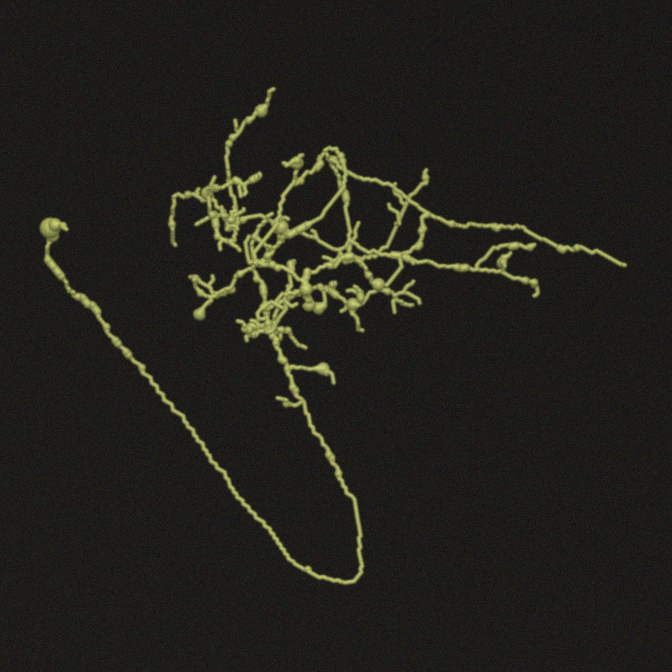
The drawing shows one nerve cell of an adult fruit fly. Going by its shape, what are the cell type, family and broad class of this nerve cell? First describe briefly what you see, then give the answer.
The picture shows dozens of branch ends. In this view it is about as wide as it is tall. The cell type is CB1850. The family is hemilineage LHp1. This is a central-brain intrinsic neuron.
